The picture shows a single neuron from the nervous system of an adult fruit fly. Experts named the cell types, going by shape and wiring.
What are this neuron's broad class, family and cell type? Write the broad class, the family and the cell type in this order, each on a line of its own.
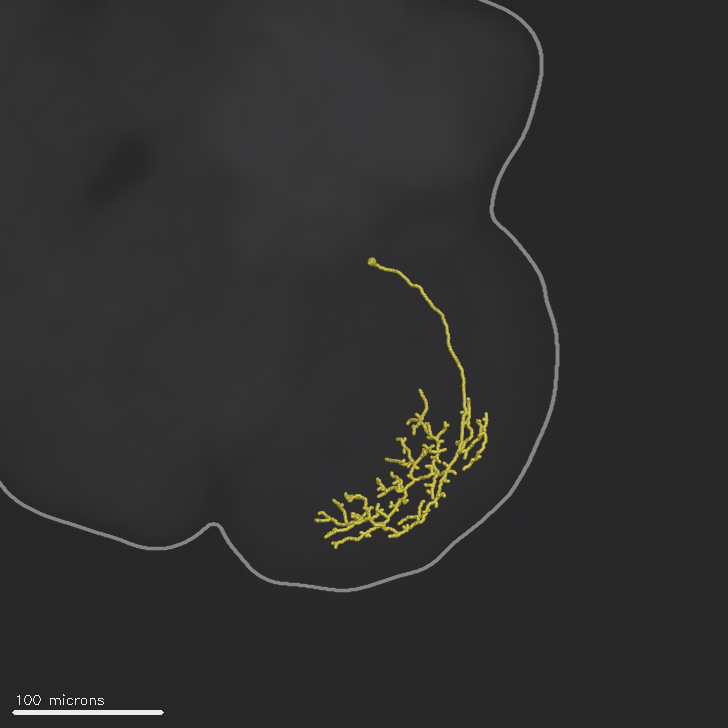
optic-lobe intrinsic neuron
Cm
Cm11c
